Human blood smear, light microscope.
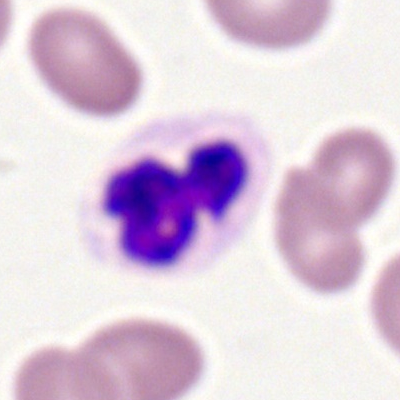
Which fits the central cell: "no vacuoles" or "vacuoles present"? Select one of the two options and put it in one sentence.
Vacuoles are absent from the cytoplasm of this cell.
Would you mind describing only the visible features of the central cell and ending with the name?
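The outline is smooth and roughly oval. Chromatin is dark purple and densely clumped. A moderate rim of pale pinkish-lilac cytoplasm surrounds the nucleus, and no coarse orange-red granules are visible in it. Answer: segmented neutrophil.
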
